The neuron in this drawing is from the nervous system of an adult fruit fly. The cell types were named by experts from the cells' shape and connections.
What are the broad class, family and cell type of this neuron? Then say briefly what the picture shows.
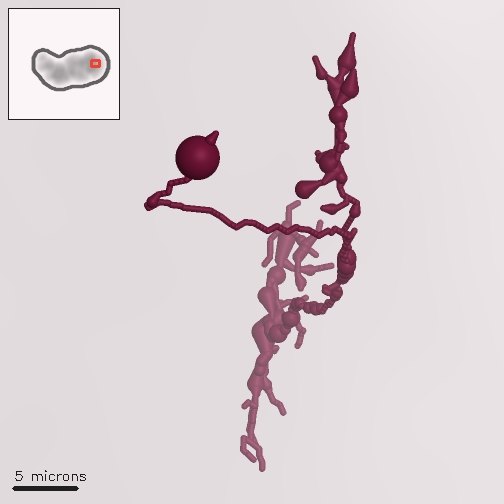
Its broad class is optic-lobe intrinsic neuron. Its family is T. The cell type is T5a. By the scale bar it is about 35 microns tall in this view. In this view it is taller than it is wide.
